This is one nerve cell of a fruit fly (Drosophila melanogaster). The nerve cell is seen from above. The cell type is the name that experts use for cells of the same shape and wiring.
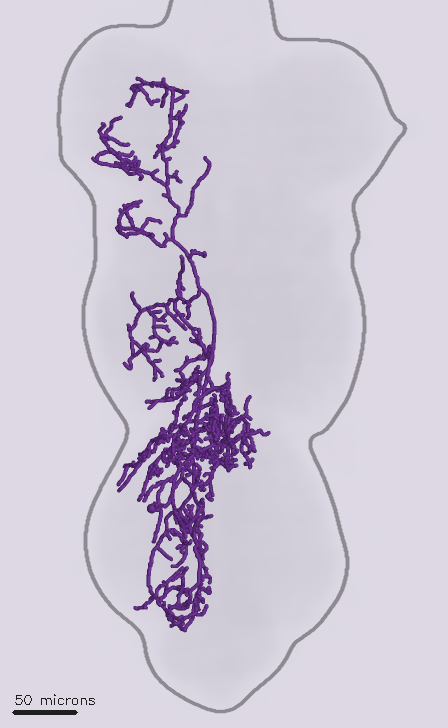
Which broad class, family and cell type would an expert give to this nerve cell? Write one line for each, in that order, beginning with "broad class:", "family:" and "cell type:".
broad class: nerve-cord intrinsic neuron
family: hemilineage 17B
cell type: IN17B010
